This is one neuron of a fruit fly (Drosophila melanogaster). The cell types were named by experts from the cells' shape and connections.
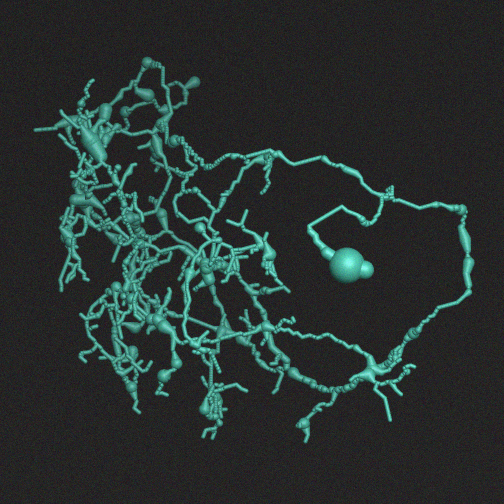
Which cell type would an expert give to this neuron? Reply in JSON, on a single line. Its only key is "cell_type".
{"cell_type": "CB2518"}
